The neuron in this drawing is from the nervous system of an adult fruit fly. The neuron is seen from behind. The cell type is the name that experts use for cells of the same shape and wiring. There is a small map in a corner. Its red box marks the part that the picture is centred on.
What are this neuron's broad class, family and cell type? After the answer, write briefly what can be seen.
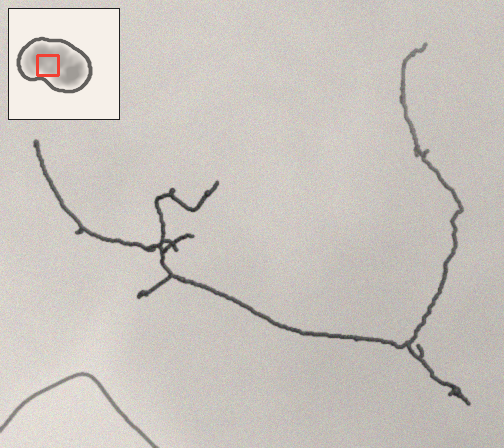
It is a central-brain intrinsic neuron. Its family is hemilineage LB19. It is of cell type PS335. The cell body is at the lower right of the picture. In this view it is about as wide as it is tall.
